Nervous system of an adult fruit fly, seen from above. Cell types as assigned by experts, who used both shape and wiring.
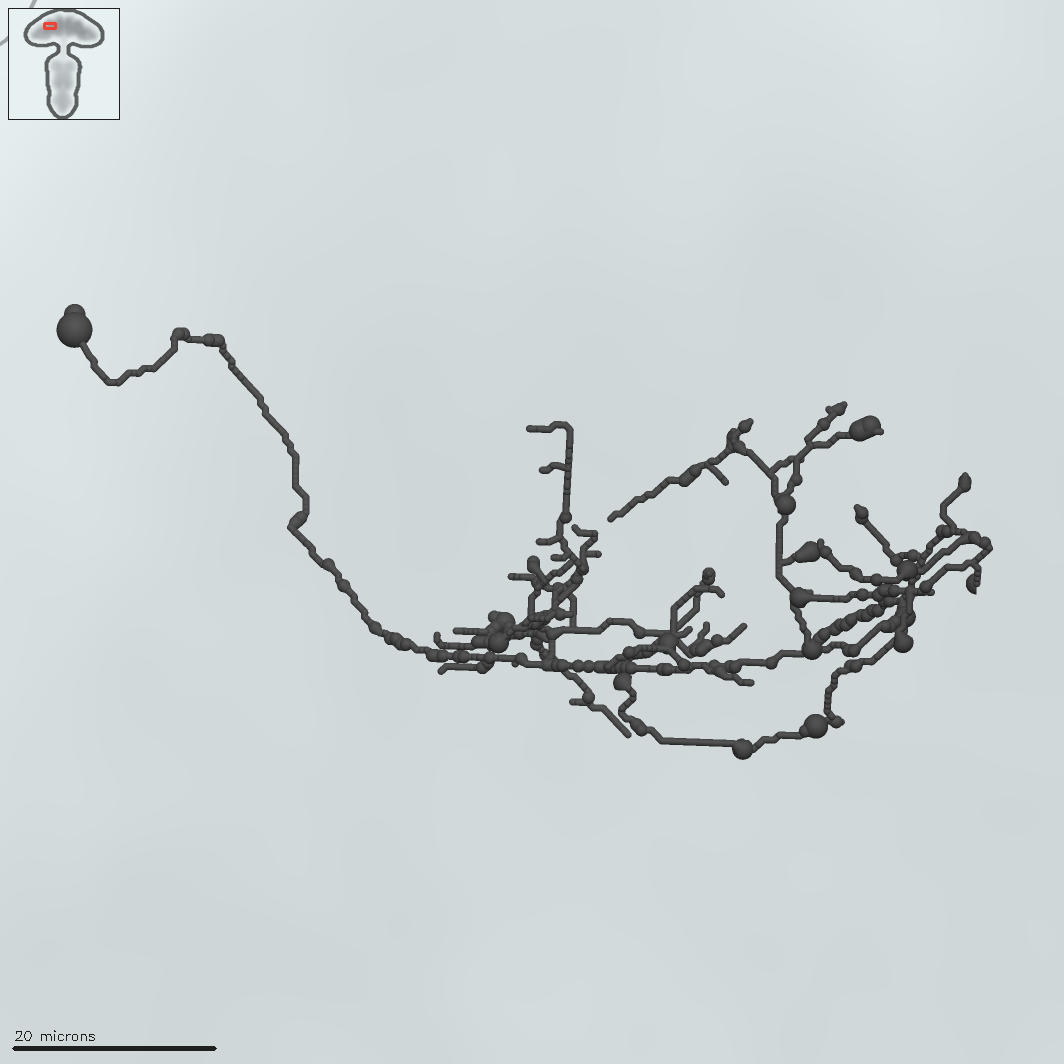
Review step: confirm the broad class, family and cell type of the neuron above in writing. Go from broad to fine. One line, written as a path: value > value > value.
central-brain intrinsic neuron > hemilineage SLPal3_and_SLPal4_dorsal > SLP179_a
